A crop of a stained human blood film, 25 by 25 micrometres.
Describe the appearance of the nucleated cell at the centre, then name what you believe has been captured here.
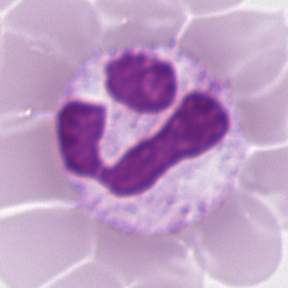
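Start with the outline, which is roughly round. Now follow the nucleus: a long curved band of it runs from the left side down and across to the right. Look inside it for nucleoli; you won't find any. Last, notice the fine, small violet granules sprinkled through the cytoplasm. This is a segmented neutrophil.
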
